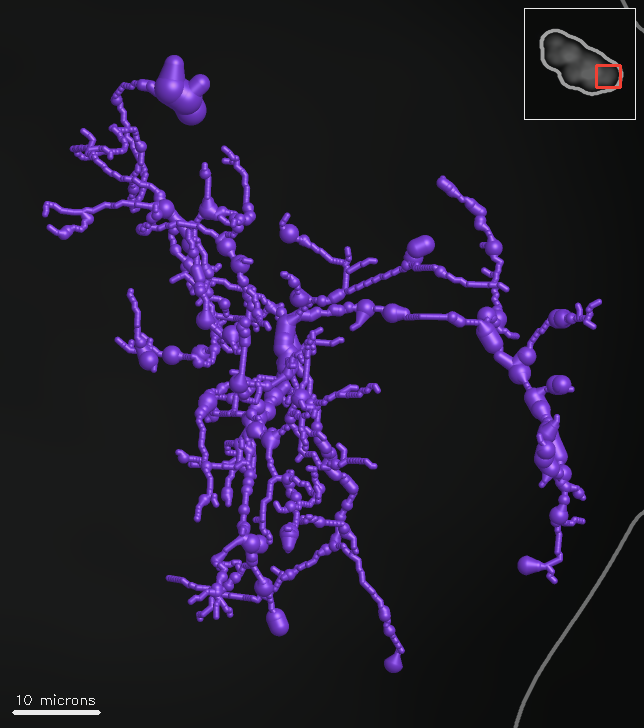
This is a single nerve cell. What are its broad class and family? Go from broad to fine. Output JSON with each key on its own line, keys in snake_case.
{
 "broad_class": "nerve-cord intrinsic neuron",
 "family": "hemilineage 21A"
}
